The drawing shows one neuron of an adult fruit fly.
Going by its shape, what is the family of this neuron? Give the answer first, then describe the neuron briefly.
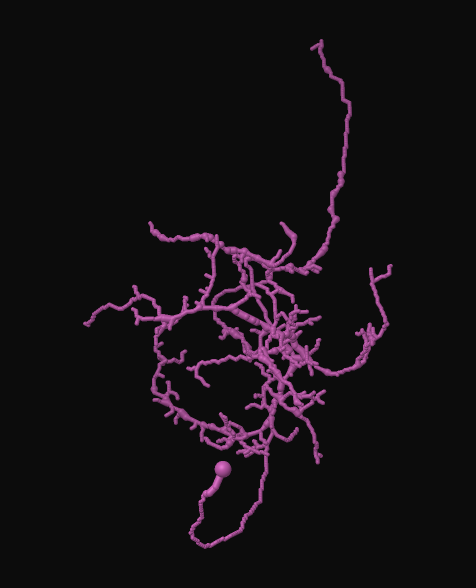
The family is hemilineage 20A.22A. Its broad class is nerve-cord intrinsic neuron. The cell body can be seen at the bottom of the picture. The picture shows dozens of branch ends.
